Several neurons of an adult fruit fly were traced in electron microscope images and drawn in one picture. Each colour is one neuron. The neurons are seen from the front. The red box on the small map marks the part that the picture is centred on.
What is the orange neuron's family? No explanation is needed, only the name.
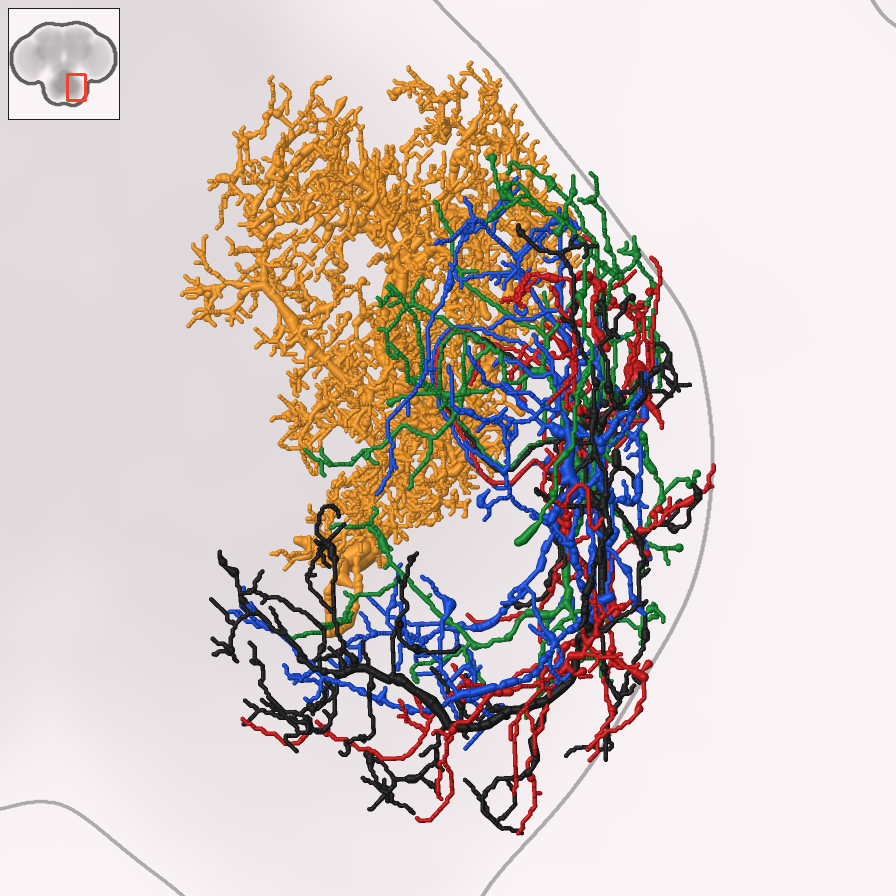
hemilineage 13A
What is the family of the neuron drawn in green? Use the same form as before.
hemilineage 03A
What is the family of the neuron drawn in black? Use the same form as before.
hemilineage 03A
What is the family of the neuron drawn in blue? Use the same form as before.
hemilineage 03A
